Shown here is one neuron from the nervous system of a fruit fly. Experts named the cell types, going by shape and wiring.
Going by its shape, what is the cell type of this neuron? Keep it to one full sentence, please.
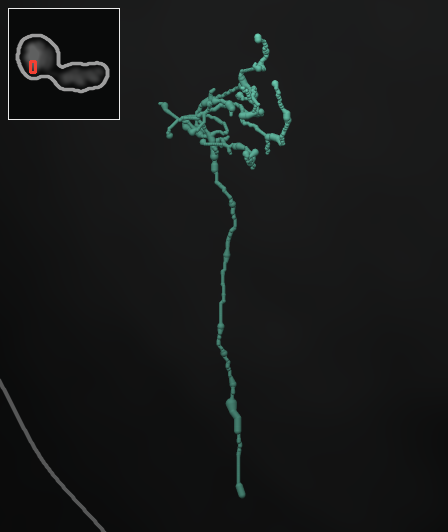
This neuron represents the cell type LB1b.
